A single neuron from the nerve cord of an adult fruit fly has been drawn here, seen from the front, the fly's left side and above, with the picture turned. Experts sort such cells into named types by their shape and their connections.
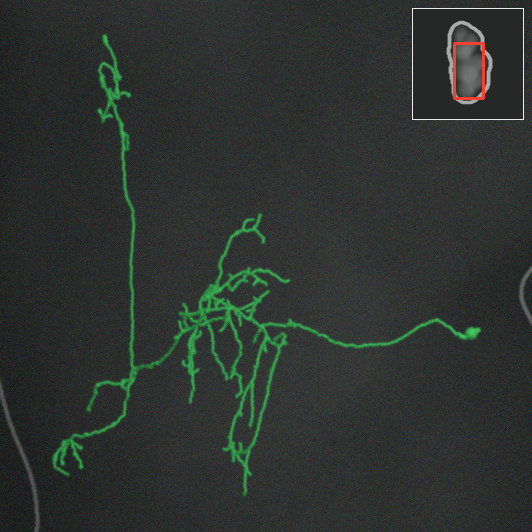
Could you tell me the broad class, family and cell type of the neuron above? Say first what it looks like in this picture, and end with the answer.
Dozens of branch ends can be seen. In this view it is about as wide as it is tall. Its broad class is nerve-cord intrinsic neuron. The family is hemilineage 06A. The cell type is IN06A089.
